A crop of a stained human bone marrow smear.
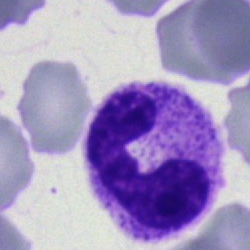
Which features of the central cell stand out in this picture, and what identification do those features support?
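Nucleus C-shaped, opening to the right. Chromatin dark purple, condensed. Moderate amount of pale lilac cytoplasm fills the nuclear hollow and the right side of the cell. Cytoplasm filled with fine purple granules. Band neutrophil.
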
